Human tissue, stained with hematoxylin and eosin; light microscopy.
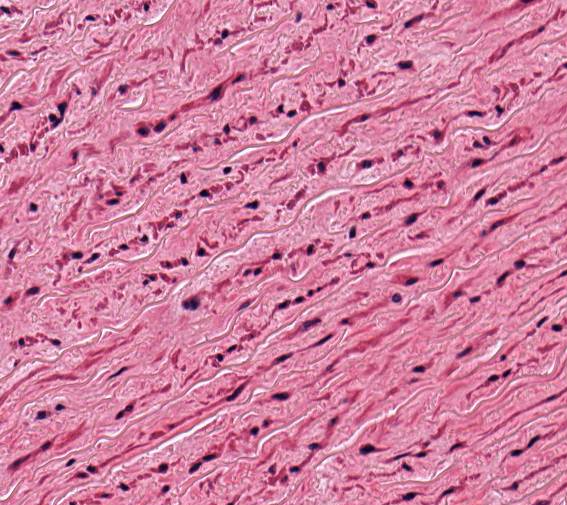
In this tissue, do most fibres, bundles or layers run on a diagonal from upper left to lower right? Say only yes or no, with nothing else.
No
